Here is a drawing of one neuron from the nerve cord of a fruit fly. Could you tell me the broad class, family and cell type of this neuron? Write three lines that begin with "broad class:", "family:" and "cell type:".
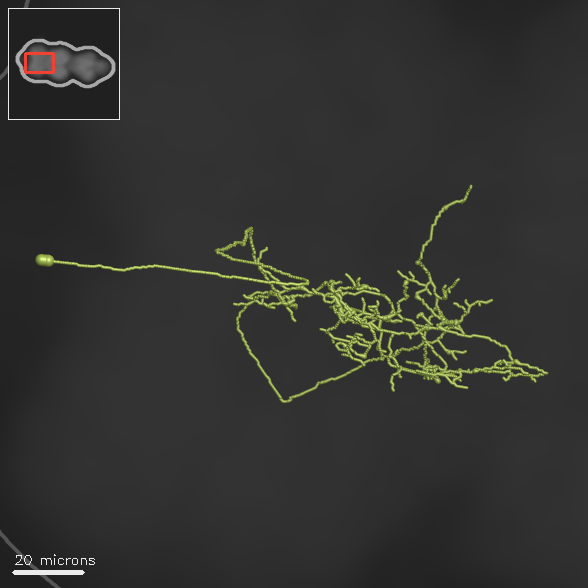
broad class: nerve-cord intrinsic neuron
family: hemilineage 02A
cell type: IN02A048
